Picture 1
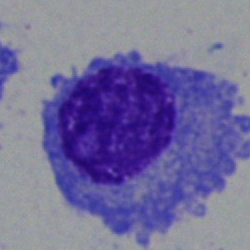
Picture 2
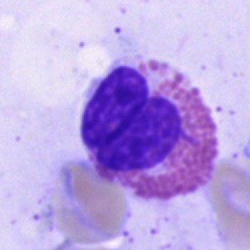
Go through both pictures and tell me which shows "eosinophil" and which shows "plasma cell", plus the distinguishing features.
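The first picture is the plasma cell; the eosinophil is in the second. In the plasma cell the nucleus sits off-centre toward the upper left, and its chromatin is dark purple and coarsely clumped.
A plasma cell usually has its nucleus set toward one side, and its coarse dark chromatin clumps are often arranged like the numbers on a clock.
Its cytoplasm holds no distinct granules, and its border carries many small rounded blebs. The eosinophil, by contrast, has a roughly round outline and granular cytoplasm, with round granules of fairly even size.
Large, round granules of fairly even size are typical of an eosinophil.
Its nucleus lies toward the left, with most of the granular cytoplasm off to the right, and shows no nucleoli. Its chromatin is dense and dark purple.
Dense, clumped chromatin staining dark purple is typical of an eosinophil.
At the left edge of the first picture you can also see part of another blue-stained cell.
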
